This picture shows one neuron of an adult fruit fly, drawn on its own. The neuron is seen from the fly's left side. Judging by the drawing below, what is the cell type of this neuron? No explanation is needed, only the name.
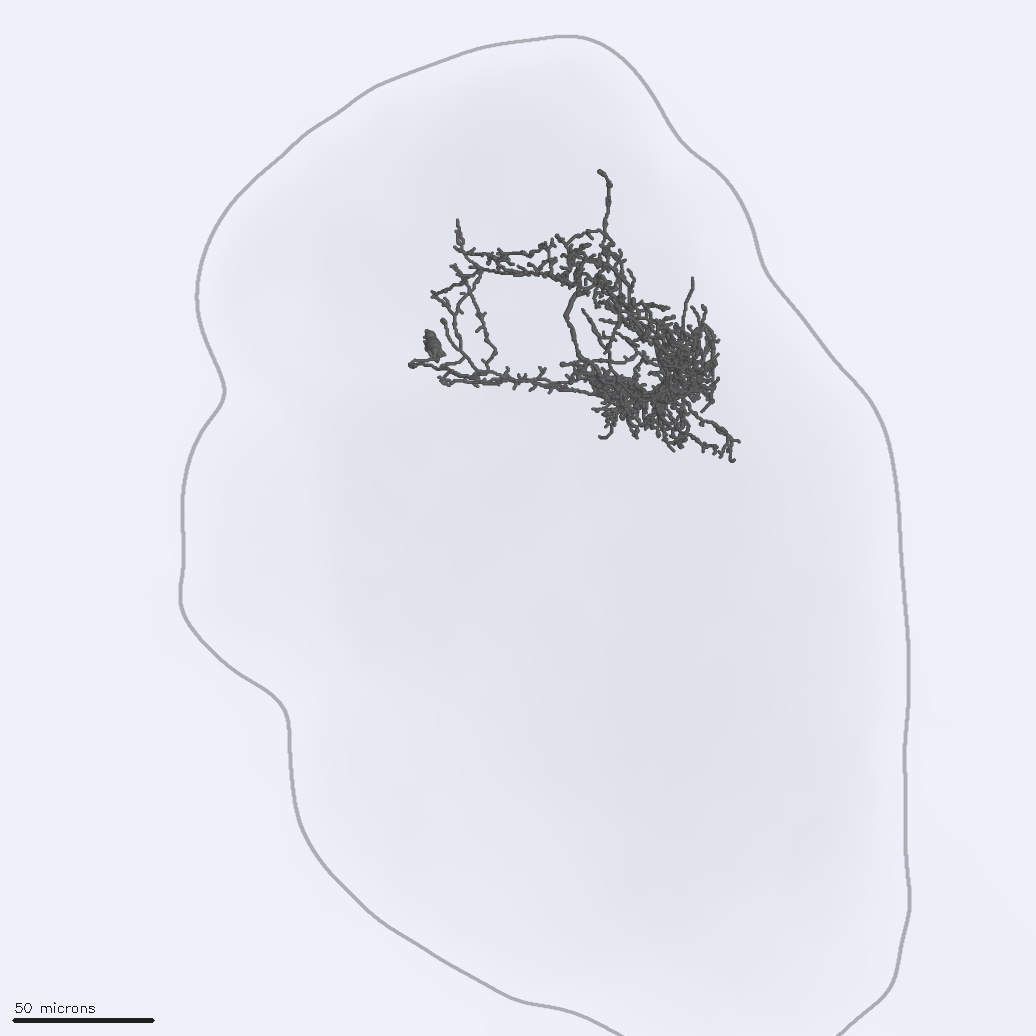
CL064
